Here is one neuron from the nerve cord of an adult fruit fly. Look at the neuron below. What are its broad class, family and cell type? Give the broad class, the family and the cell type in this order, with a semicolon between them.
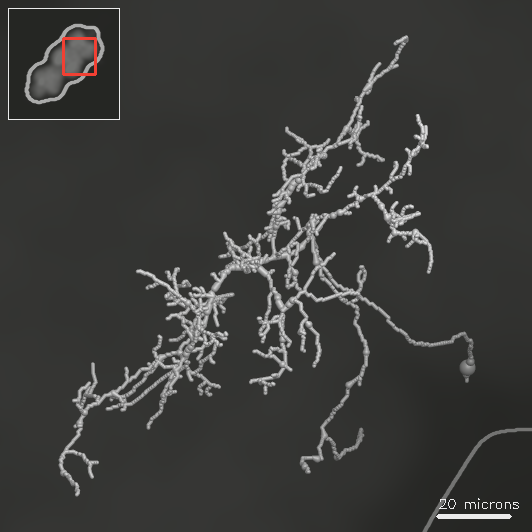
nerve-cord intrinsic neuron; hemilineage 11A; IN11A020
